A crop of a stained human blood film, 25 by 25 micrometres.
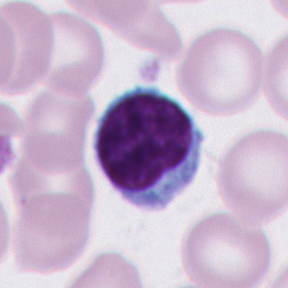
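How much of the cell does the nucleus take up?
Most of it; the nucleus is round in outline and about 8 micrometres across.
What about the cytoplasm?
Scant and pale blue, a crescent sitting mainly on the lower right of the nucleus.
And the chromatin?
Dark purple and coarsely clumped.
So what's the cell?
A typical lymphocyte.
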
